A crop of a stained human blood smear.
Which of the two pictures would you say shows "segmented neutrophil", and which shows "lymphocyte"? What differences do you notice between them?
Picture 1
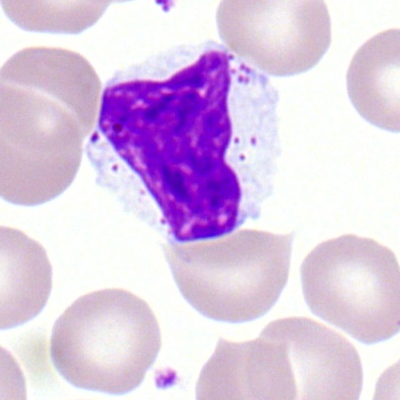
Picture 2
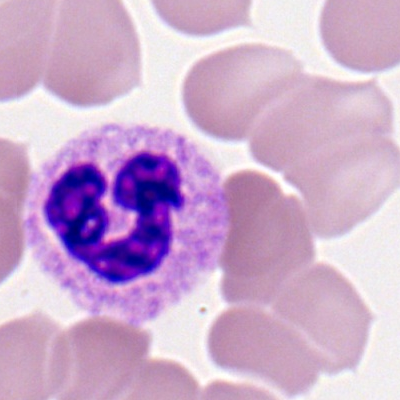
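Picture 1 is the lymphocyte, picture 2 the segmented neutrophil. Quickest tell is the cytoplasm: very pale with just a faint bluish-grey tint in picture 1, plentiful and pale pink-lilac in picture 2. Granules differ too, with only a few small reddish-purple ones in picture 1 and fine lilac ones scattered evenly in picture 2.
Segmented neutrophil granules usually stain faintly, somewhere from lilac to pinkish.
Picture 2's chromatin is dark purple and coarsely clumped.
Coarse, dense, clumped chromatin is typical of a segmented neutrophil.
Outlines: roughly round with a slightly uneven edge in picture 1, round and smooth in picture 2. The nucleus in picture 1 is irregular and angular, roughly triangular. Neither shows nucleoli.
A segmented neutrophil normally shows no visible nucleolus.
And picture 2 has no vacuoles.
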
